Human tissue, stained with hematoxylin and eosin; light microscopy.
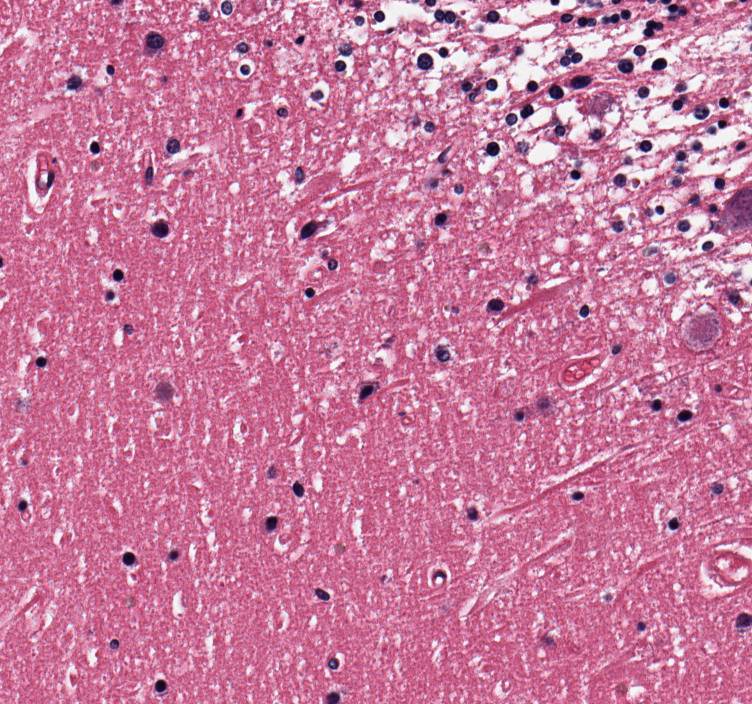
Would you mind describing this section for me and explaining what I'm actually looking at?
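Most of the field is uniform, finely fibrillary pink with widely scattered small nuclei. Top right, it turns paler and vacuolated, crowded with small, round, dark nuclei, many in clear halos. Lower right, thin pink fibre bundles run diagonally upward to the right. It is cerebellum.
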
